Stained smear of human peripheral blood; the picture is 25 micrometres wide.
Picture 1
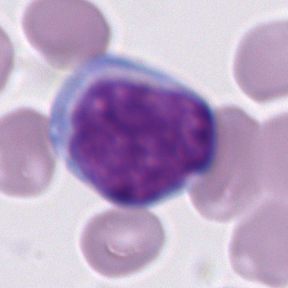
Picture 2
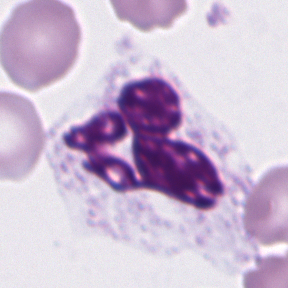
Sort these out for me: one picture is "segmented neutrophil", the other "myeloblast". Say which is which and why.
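Picture 1 shows a myeloblast, and picture 2 shows a segmented neutrophil. Begin with the outlines: the myeloblast's is smooth and rounded with no surface projections, while the segmented neutrophil's is irregular and somewhat angular rather than round. Now look at the myeloblast's nucleus, about 13 by 11 micrometres inside a cell of about 15 by 13 micrometres, so that it fills about 70% of the cell's area.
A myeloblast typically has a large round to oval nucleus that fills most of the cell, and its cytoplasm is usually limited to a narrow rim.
In the segmented neutrophil, by contrast, the cytoplasm is plentiful and very pale, almost colourless. Its chromatin is dark purple and dense, with small paler patches, and no nucleoli are visible. Next, the granules: none are visible in the myeloblast's cytoplasm, which holds no vacuoles either, whereas fine lilac granules are scattered all through the segmented neutrophil's cytoplasm.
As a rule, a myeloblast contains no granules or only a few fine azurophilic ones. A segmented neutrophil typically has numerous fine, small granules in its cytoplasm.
As for the neighbours, a red cell touches the myeloblast on its right side, while red cells lie near the segmented neutrophil on the left and lower right without overlapping it.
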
